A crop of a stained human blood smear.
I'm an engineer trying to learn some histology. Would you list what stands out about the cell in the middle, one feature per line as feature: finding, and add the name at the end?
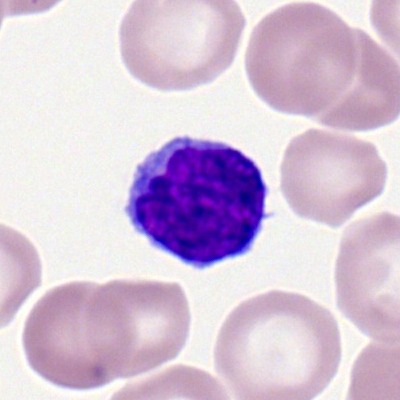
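Chromatin: dark purple, coarsely clumped
Nucleoli: none seen
Cytoplasm: thin pale blue rim, mainly at upper left
Vacuoles: none seen
Identity: lymphocyte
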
